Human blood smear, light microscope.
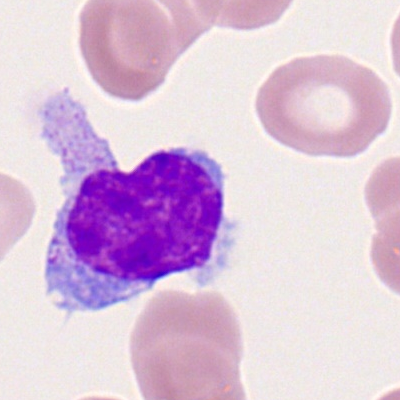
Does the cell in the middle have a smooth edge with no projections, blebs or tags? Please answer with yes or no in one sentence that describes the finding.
No, a smooth outline is not present; the cell's edge is rough.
